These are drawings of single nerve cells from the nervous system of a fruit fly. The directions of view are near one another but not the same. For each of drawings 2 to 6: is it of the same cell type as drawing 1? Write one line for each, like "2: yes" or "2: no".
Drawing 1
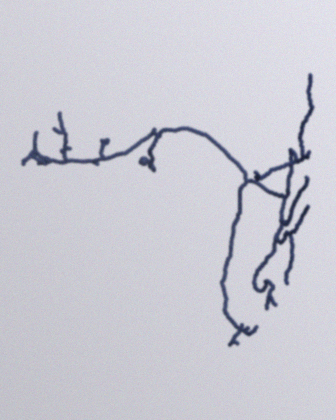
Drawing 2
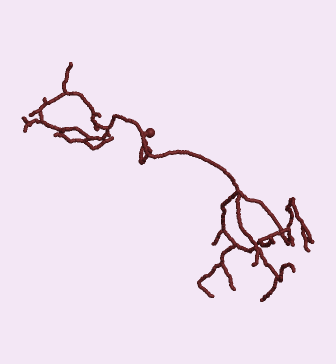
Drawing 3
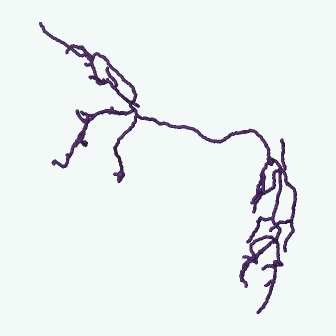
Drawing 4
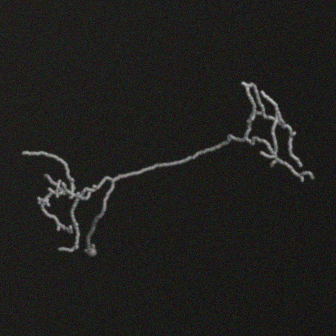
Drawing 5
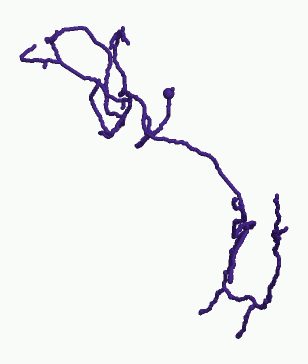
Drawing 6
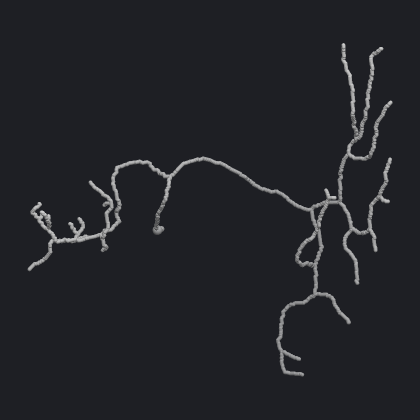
2: yes
3: no
4: no
5: yes
6: yes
